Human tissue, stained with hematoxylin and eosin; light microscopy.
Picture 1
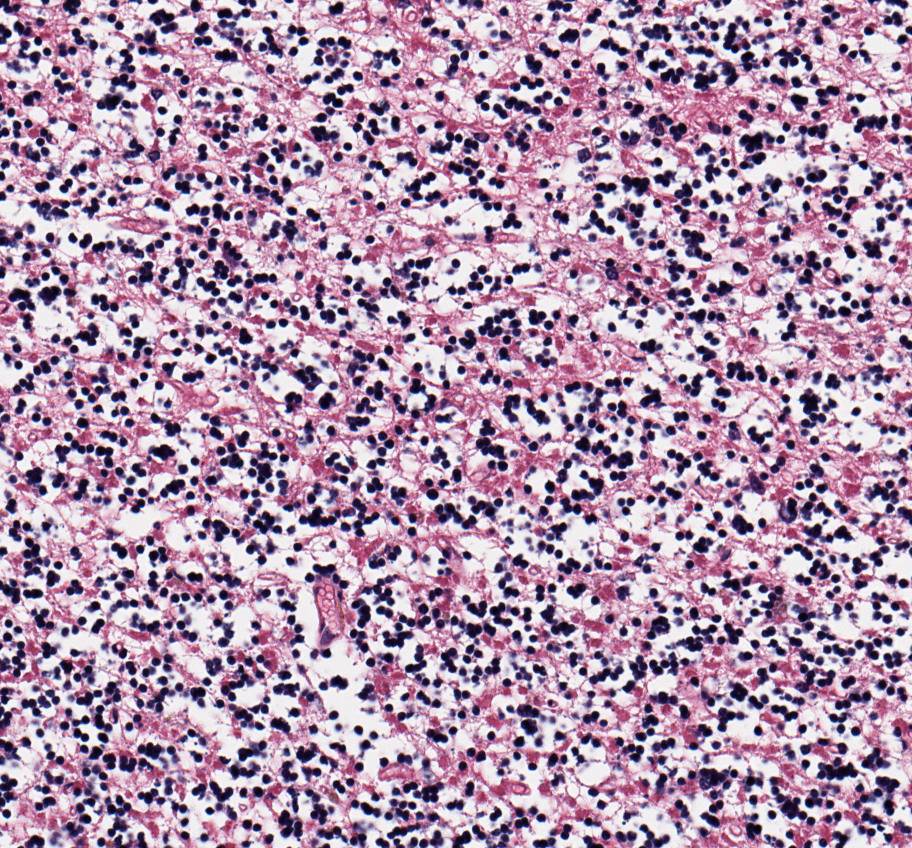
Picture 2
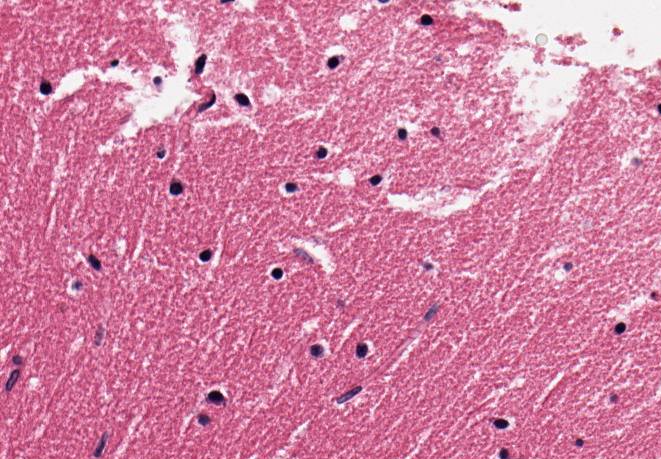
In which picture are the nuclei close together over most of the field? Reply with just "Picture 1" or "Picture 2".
Picture 1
